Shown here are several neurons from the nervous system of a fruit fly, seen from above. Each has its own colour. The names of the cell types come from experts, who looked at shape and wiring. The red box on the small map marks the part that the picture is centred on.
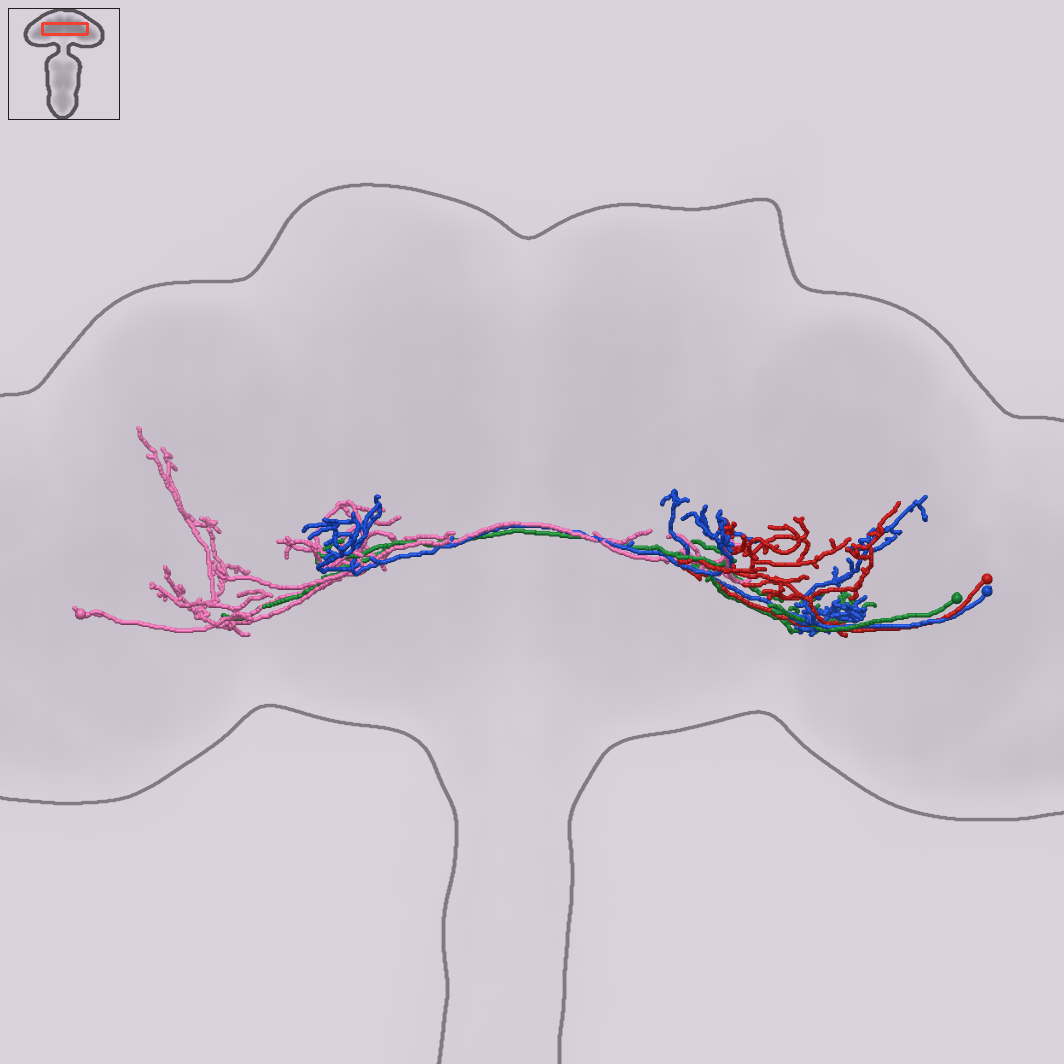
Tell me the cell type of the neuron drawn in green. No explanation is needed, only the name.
CB2870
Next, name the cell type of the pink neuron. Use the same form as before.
SMP243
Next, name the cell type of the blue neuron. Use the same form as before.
LHPV6f3_b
